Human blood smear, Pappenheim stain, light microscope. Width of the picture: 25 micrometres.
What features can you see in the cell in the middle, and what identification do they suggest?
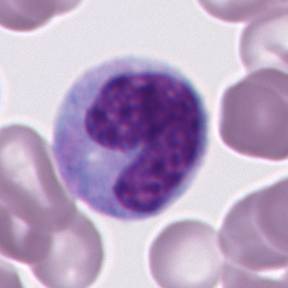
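Look first at the nucleus: kidney-shaped, about 12 by 10 micrometres, with its notch opening toward the left. Its chromatin looks lacy, paler gaps running between darker strands. Plenty of cytoplasm surrounds it, widest on the left, with a small pale spot just left of the notch. This is a monocyte.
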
